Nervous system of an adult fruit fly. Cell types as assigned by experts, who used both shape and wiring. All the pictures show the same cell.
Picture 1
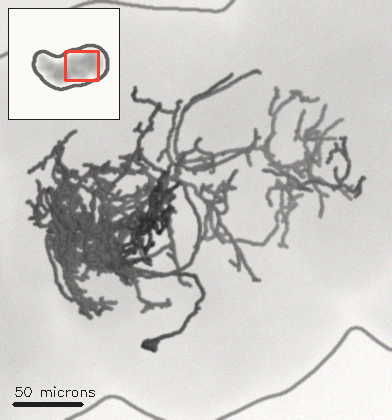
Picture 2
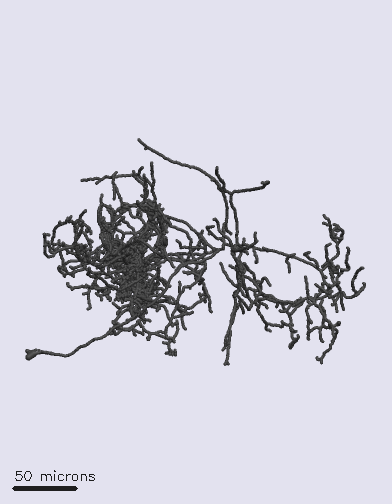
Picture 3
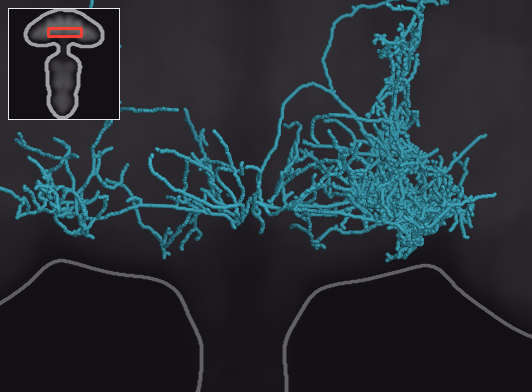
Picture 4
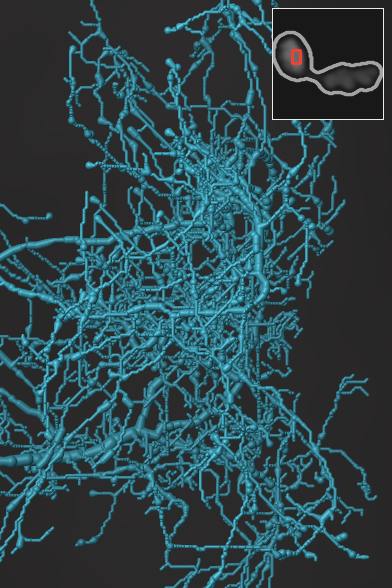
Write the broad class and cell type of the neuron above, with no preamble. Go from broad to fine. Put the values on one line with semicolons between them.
central-brain intrinsic neuron; WED184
